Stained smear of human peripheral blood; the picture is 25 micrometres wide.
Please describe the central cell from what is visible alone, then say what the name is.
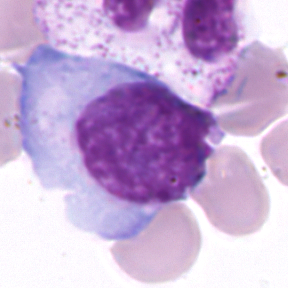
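Notice the outline is irregular and angular, not round. There's plenty of cytoplasm, spread wide to the left of and below the nucleus, pale greyish blue and without distinct granules. That's a plasma cell.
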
